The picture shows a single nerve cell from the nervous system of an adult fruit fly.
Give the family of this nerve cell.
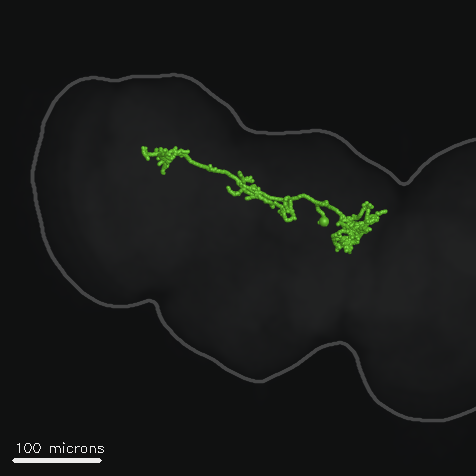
hemilineage SLPad1_anterior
